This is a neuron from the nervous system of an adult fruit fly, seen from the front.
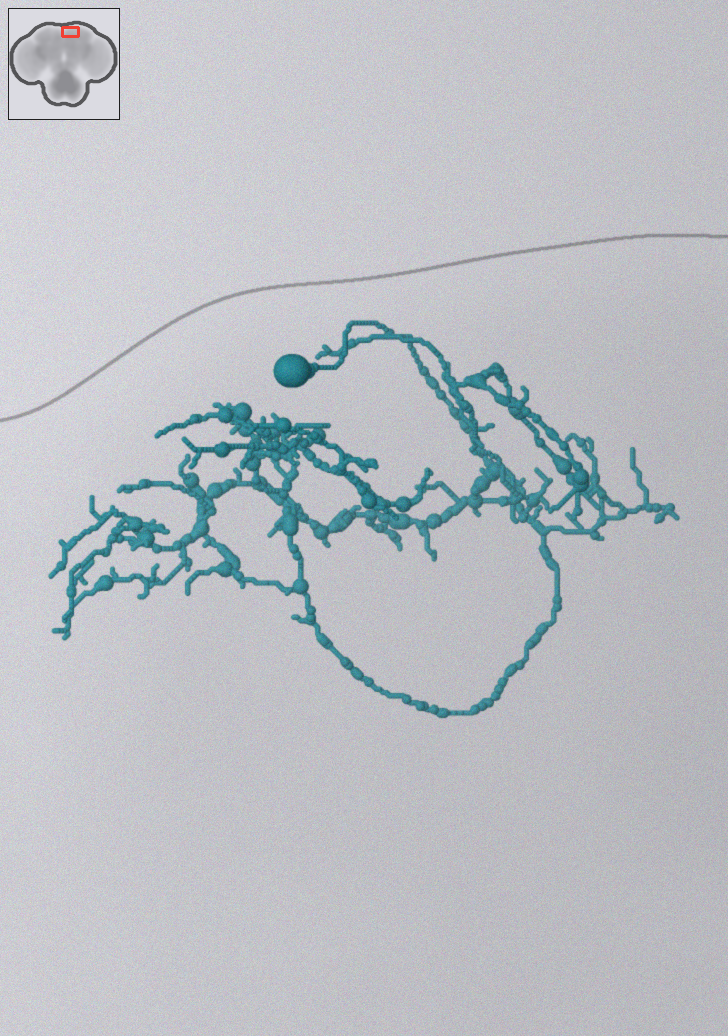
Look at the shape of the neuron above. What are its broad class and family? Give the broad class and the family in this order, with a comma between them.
central-brain intrinsic neuron, hemilineage SMPpd1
